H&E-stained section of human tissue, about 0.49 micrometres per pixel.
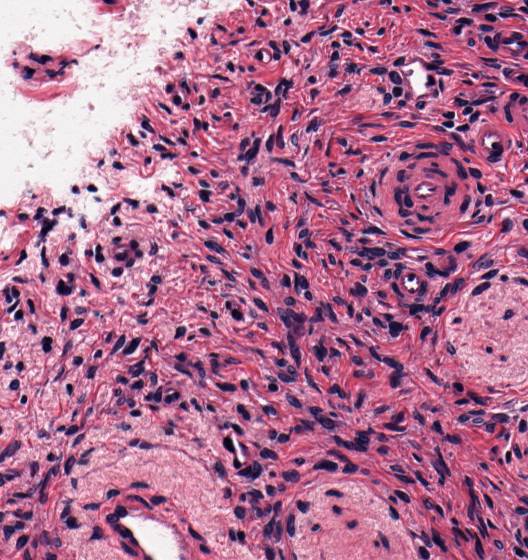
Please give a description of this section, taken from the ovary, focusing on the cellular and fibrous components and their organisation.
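I see spindle cells with dark nuclei, elongated to oval, and scant, indistinct cytoplasm. Between them run wavy pink collagen fibres, going in varying directions rather than one parallel stream. I find no epithelium or glands anywhere. At the bottom edge sits a small white lumen, beneath a pale pink zone near the lower left.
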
